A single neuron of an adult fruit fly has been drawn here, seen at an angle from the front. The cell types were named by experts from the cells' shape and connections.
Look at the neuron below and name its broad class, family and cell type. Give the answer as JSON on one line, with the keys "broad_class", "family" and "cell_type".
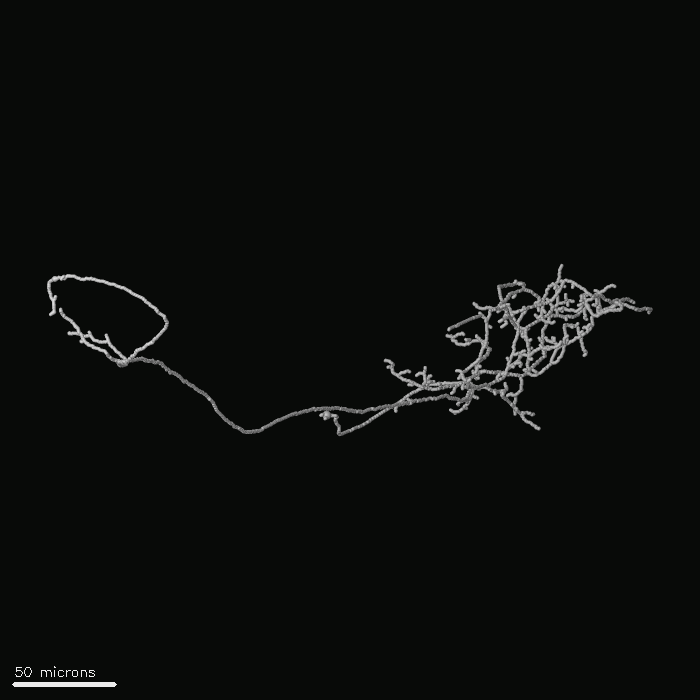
{"broad_class": "ascending neuron", "family": "hemilineage 08B", "cell_type": "AN08B098"}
